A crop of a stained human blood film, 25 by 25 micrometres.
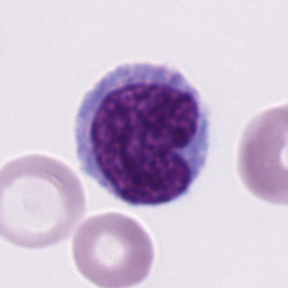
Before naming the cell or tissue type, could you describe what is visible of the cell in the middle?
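First, the outline: roughly round with a slightly uneven edge, and about 12 micrometres across. Next, the nucleus: about 10 micrometres across, filling about 70% of the cell's area, with a notch cutting into its right side. Then the chromatin, which is dark purple and coarsely clumped. Last, the cytoplasm, in which no vacuoles are seen. This is a monocyte.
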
